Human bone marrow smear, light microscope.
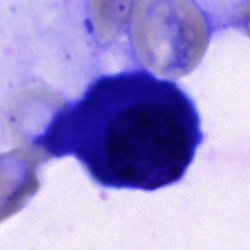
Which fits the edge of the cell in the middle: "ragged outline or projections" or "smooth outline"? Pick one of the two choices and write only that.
Ragged outline or projections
